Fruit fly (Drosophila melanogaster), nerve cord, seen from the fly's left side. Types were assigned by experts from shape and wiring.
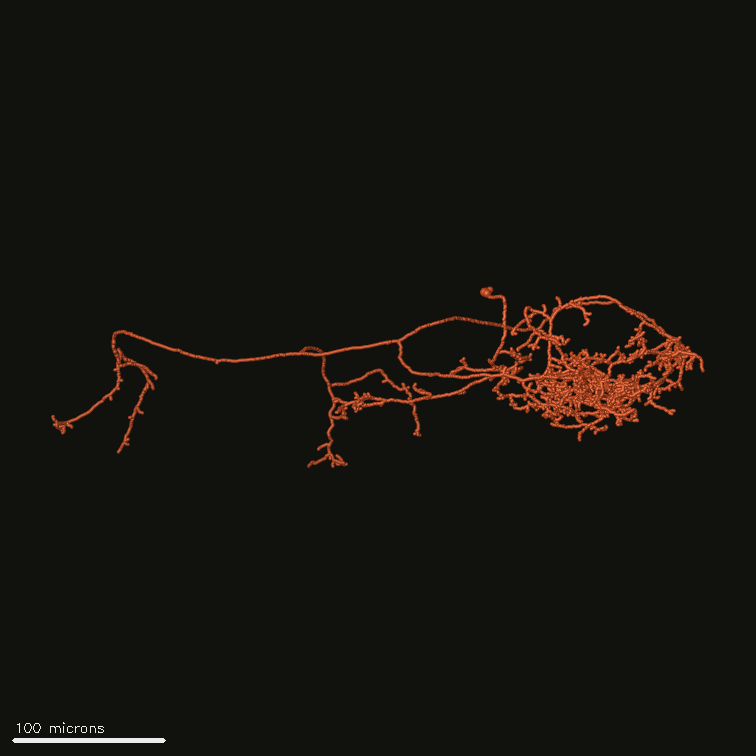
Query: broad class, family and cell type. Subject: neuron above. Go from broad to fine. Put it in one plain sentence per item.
A nerve-cord intrinsic neuron of hemilineage 18B, type IN18B005.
